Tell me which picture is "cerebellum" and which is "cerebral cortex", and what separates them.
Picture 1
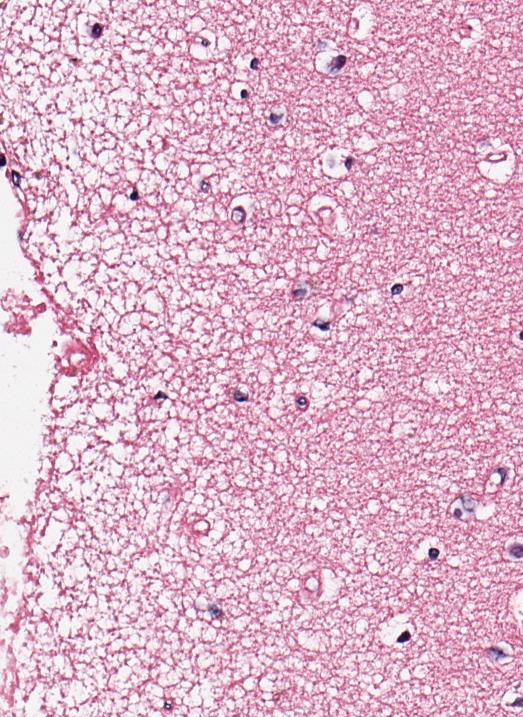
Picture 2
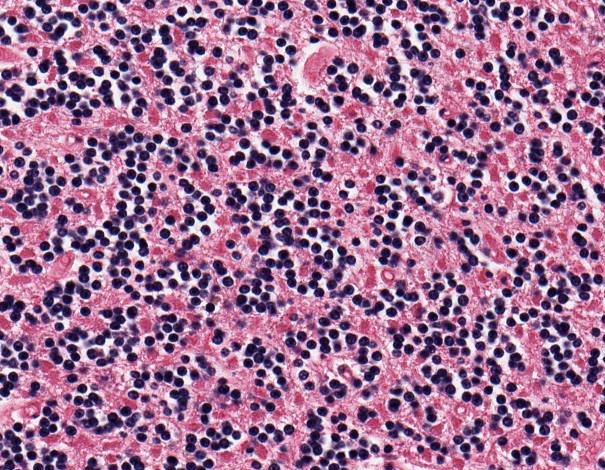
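Picture 1: cerebral cortex. Picture 2: cerebellum. Cellularity: sparse in picture 1, with wide stretches of pink meshwork between neighbouring nuclei; dense and even across the whole of picture 2. Background: a fine pink fibrillary meshwork throughout picture 1; in picture 2, pink finely fibrillary material only as irregular islands and strands between the cell clusters. Nuclei: mostly small, round, dark blue in picture 1; in picture 2 small, round, darkly stained, closely similar in size, with so little visible cytoplasm that they look almost bare. Picture 1 also has a few larger cells with pale blue-purple cytoplasm in its right half. Neither is arranged into units.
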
